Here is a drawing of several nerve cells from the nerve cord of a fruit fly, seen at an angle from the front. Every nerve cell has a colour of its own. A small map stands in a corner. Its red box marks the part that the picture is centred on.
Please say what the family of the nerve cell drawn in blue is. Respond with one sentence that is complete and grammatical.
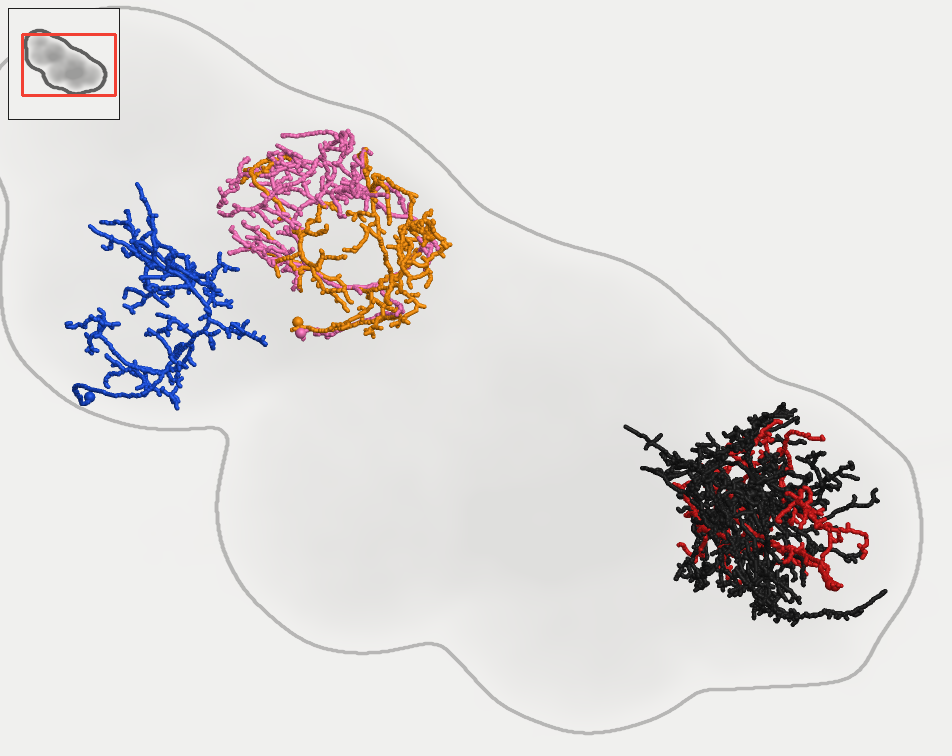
Of the families, hemilineage 16B is the one for this nerve cell.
